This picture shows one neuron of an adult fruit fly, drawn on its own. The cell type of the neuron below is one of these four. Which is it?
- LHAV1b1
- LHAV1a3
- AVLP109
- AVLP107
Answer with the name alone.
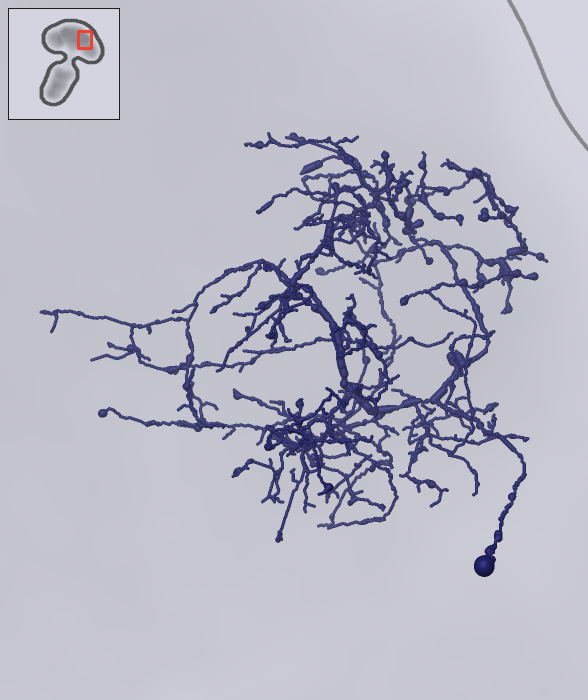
AVLP107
